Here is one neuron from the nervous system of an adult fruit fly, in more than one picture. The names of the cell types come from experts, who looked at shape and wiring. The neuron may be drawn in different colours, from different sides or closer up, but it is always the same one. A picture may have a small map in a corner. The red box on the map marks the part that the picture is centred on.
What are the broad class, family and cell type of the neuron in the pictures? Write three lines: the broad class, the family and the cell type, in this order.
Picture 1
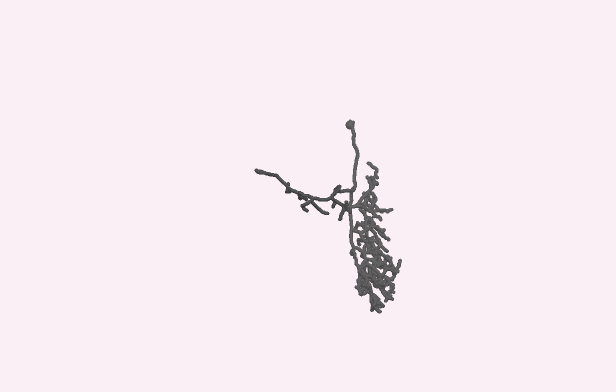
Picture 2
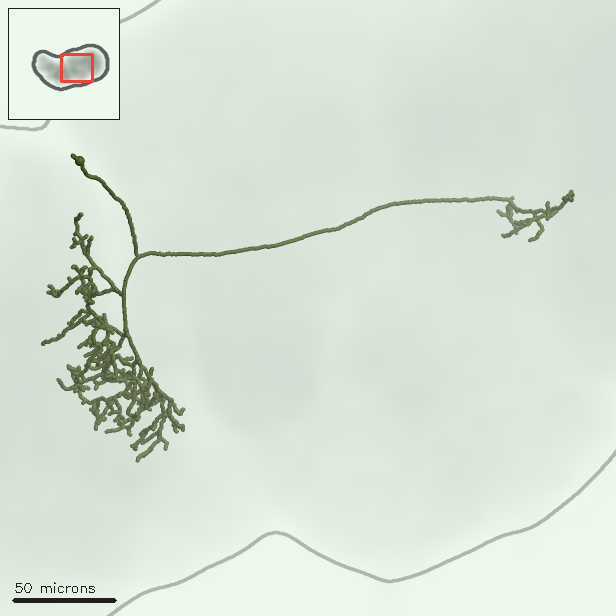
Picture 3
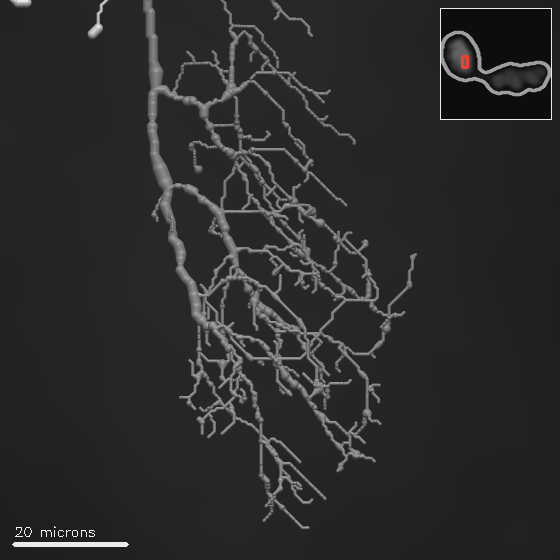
visual projection neuron
hemilineage VPNp1_lateral
LC19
